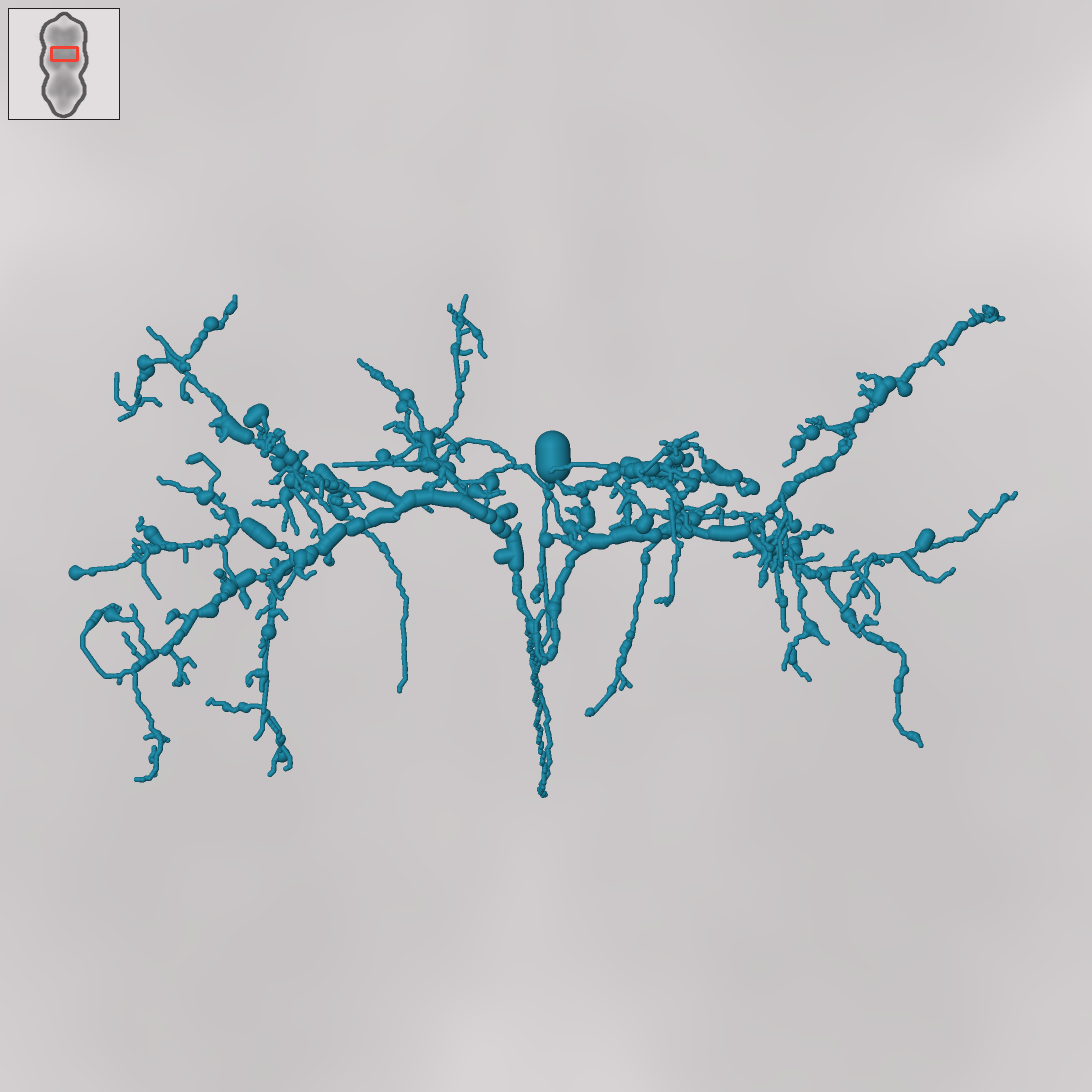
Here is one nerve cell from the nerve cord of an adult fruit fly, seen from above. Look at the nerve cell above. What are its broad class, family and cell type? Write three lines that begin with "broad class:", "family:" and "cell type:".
broad class: nerve-cord intrinsic neuron
family: hemilineage 00A
cell type: IN00A054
